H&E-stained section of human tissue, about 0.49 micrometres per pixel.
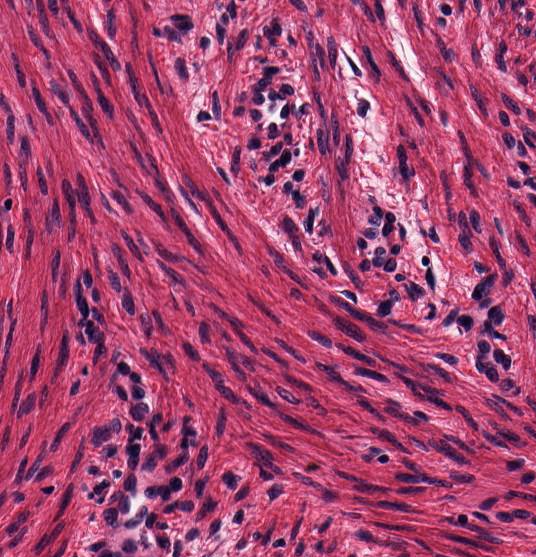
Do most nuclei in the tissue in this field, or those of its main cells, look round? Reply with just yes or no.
No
